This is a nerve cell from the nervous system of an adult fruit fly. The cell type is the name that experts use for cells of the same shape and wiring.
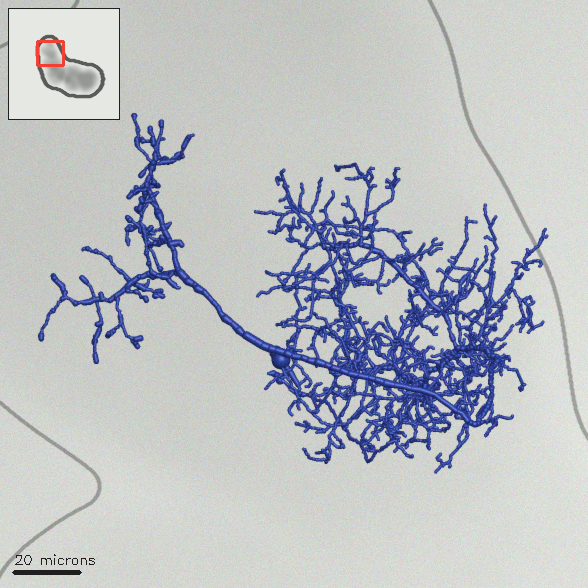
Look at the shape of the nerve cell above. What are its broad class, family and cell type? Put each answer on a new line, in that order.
nerve-cord intrinsic neuron
hemilineage 14B
IN14B005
